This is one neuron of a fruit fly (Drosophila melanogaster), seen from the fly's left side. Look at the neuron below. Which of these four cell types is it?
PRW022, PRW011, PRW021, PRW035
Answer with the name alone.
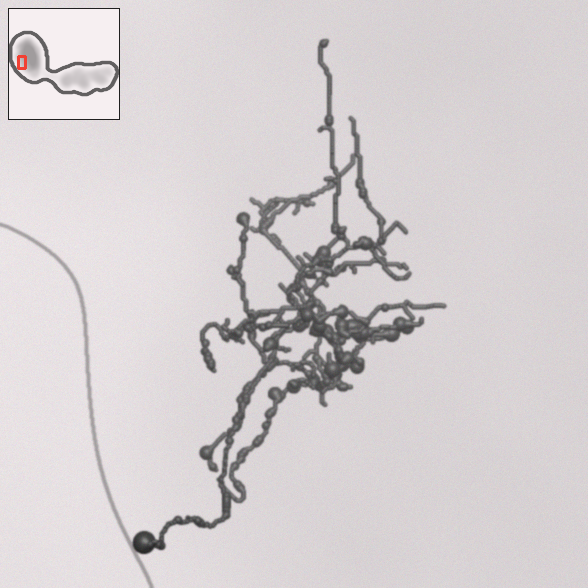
PRW022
